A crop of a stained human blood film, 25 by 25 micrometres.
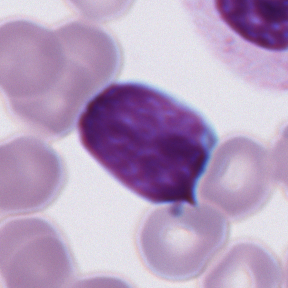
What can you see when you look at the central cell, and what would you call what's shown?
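Notice the small pointed tip jutting from the lower right corner of the cell. The nucleus itself has no indentation or lobes, and there are no granules in the cytoplasm, nor any vacuoles anywhere in the cell. It's a typical lymphocyte.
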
